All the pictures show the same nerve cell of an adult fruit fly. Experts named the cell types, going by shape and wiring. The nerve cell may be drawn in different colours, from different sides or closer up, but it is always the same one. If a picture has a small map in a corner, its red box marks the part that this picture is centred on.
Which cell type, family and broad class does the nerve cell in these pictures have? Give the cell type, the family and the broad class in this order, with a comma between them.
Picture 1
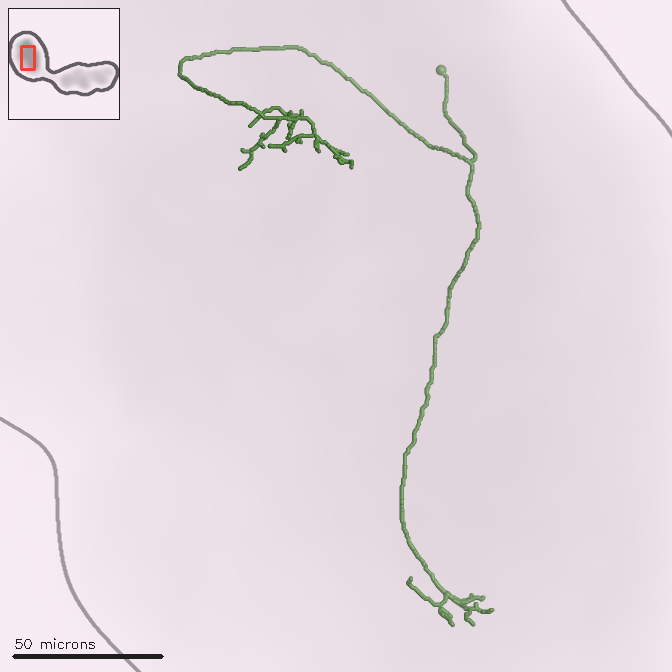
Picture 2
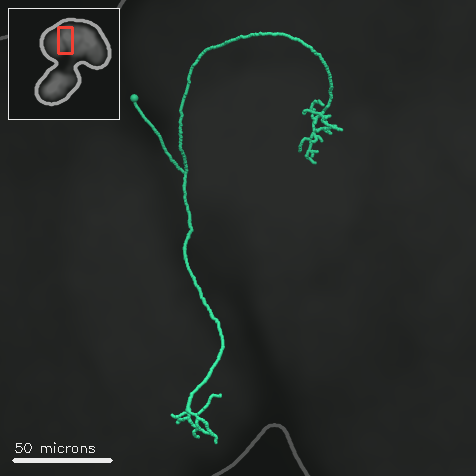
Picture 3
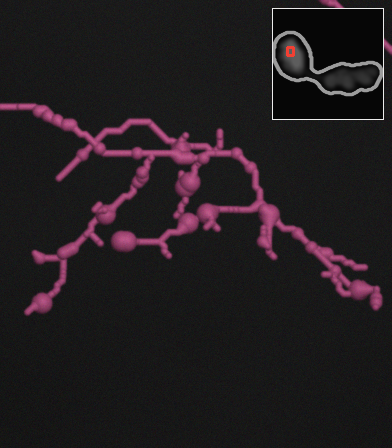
LC9, hemilineage VPNd3, visual projection neuron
